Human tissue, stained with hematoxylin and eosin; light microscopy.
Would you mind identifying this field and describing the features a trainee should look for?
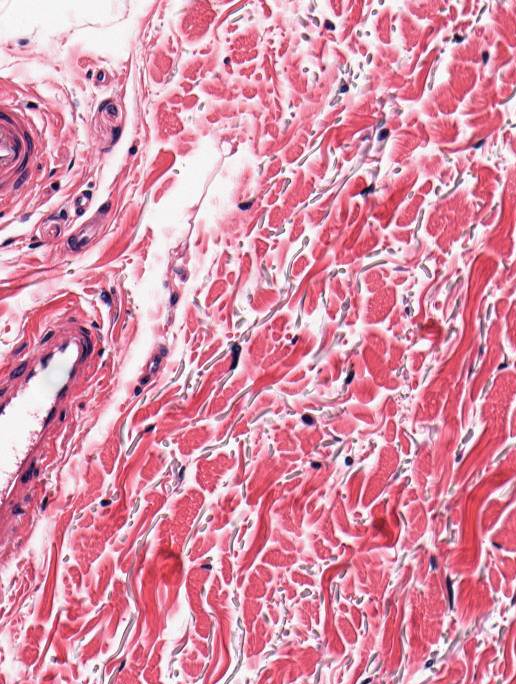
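Dermis is what this field mainly shows. The nuclei between the bundles are sparse, small, dark and mostly elongated.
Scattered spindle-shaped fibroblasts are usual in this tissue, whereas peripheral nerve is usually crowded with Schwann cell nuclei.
At the top left corner a vessel with a thick, concentrically layered wall is cut. Nowhere is there epithelium, and no fat cells appear.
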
